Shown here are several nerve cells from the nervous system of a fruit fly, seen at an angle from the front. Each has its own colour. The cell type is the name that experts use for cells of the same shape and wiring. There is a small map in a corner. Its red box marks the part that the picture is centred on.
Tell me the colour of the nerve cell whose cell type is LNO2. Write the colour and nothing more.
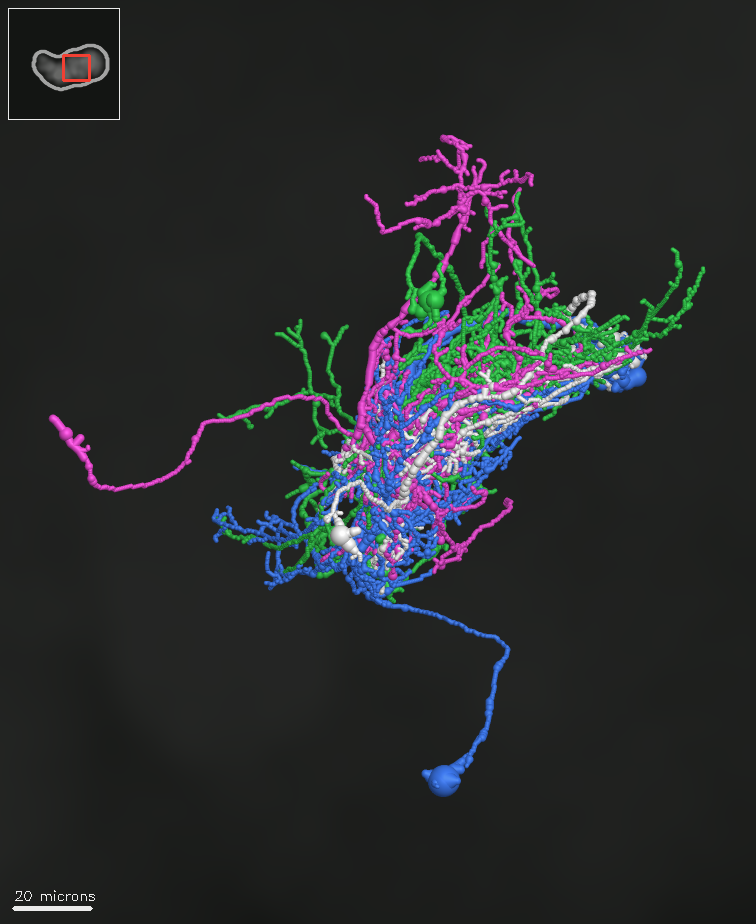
blue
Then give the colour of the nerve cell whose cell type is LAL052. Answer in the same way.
magenta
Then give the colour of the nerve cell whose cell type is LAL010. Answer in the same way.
green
